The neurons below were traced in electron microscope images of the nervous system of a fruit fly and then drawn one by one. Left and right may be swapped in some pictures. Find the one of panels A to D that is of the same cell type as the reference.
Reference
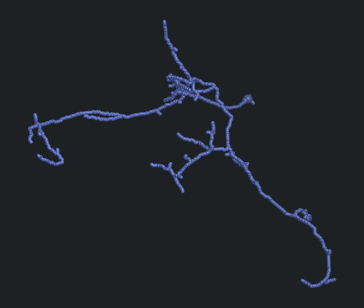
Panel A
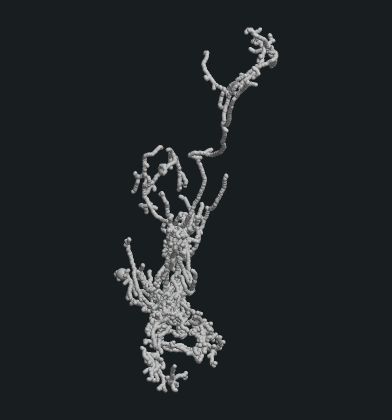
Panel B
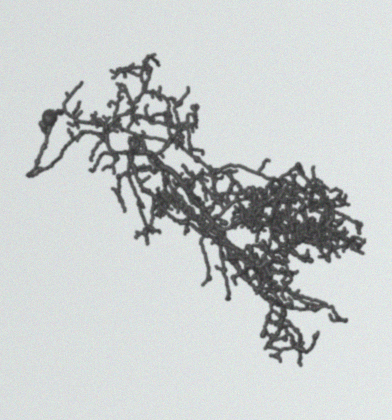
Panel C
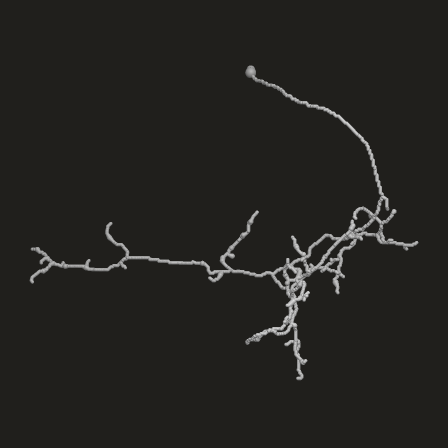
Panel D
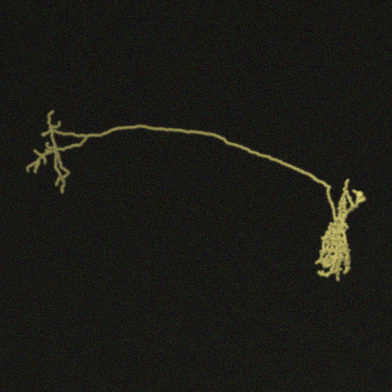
C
